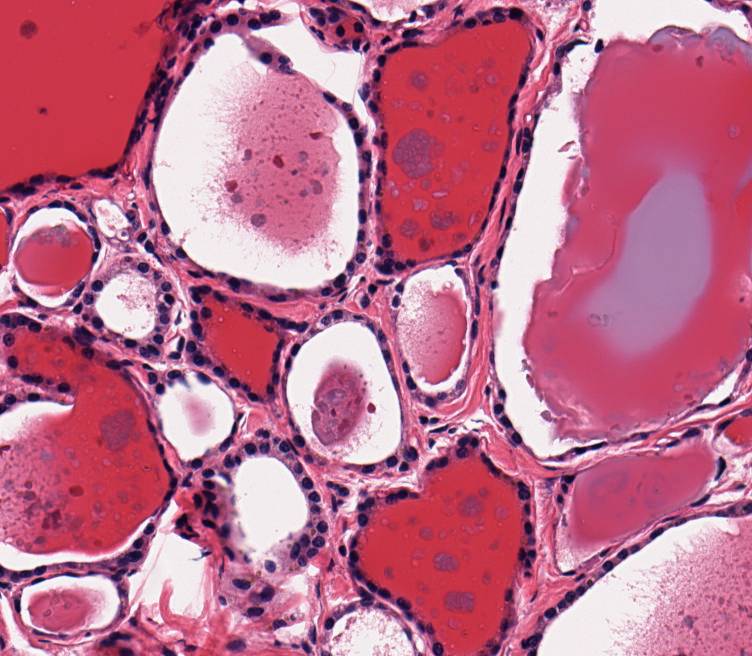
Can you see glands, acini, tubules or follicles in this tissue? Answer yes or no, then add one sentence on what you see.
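Yes. The whole field is made of closed, rounded follicles of widely varying size packed closely together.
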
